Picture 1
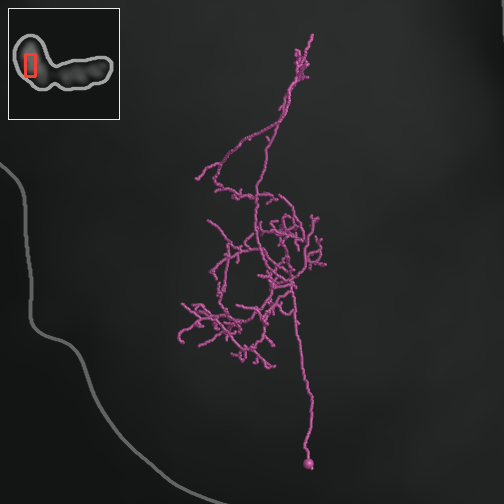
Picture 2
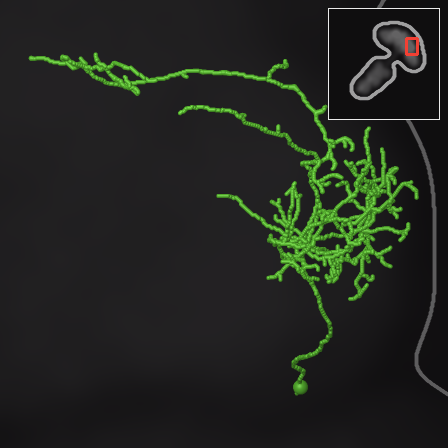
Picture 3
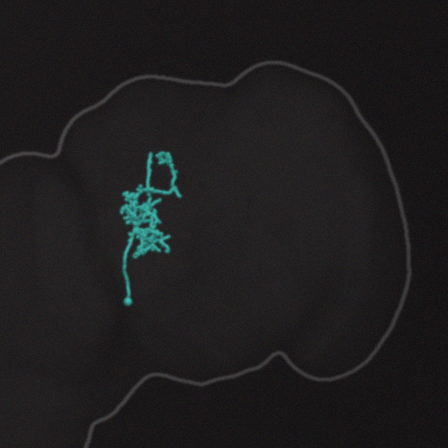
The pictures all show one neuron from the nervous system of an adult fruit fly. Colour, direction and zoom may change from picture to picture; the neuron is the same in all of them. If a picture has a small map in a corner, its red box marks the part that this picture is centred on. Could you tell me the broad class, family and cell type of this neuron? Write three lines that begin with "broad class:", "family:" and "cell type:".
broad class: central-brain intrinsic neuron
family: hemilineage VLPl&p2_lateral
cell type: CB1302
